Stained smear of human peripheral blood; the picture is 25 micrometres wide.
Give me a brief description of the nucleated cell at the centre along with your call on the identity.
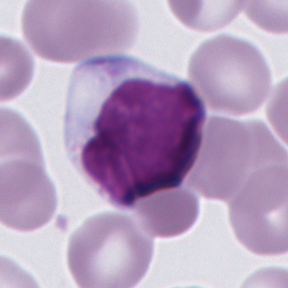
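Most of the cytoplasm lies on the upper-left side of the nucleus. It is very pale, almost colourless. The nucleus has an angular, irregular outline, and a thin crease runs across its lower-left part. Answer: a large granular lymphocyte.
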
